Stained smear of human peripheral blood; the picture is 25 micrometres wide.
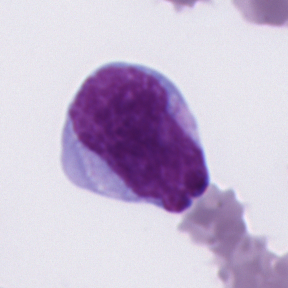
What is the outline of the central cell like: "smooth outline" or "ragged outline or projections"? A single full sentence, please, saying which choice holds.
What bounds the cell is a smooth, even outline.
